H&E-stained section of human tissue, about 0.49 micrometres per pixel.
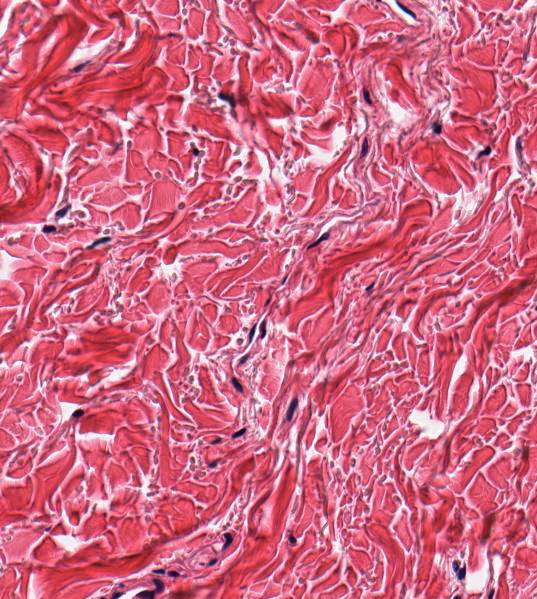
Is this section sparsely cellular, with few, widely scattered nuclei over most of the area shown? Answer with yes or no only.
Yes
